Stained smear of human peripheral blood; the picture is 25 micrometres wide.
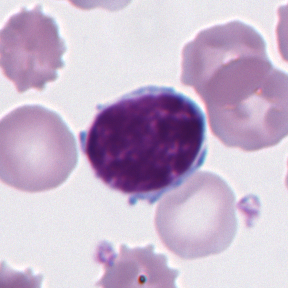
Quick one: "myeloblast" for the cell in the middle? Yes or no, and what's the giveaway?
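Not myeloblast, I'm afraid: this cell is a typical lymphocyte. Look first at the chromatin, which is dark purple and coarsely clumped, with lighter patches between the clumps; that is what decides it.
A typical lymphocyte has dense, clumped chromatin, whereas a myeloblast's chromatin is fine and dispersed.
The clumping therefore speaks for typical lymphocyte and against myeloblast. The cytoplasm shows no granules, which also agrees with typical lymphocyte.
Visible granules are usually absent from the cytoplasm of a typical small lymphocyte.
The thin rim of cytoplasm around the nucleus, on the other hand, would suit either name.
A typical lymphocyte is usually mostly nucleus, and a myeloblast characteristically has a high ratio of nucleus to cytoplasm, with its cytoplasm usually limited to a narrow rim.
Beyond that, the nucleus is oval, about 10 by 8 micrometres, and is neither indented nor lobed. The cytoplasm is pale blue, and small blunt tags of it project from the lower edge of the cell.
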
